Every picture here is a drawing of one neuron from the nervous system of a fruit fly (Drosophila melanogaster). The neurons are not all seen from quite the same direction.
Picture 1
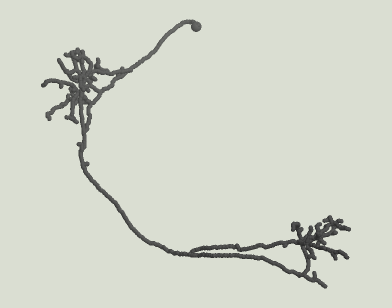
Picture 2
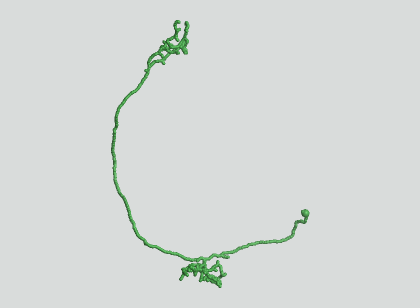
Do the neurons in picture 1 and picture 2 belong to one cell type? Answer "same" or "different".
same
